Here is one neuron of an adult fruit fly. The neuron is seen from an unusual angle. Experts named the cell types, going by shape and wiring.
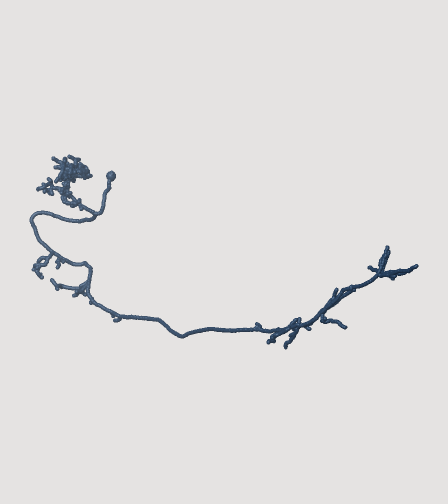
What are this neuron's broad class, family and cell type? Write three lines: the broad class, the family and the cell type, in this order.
descending neuron
DNp
DNp44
